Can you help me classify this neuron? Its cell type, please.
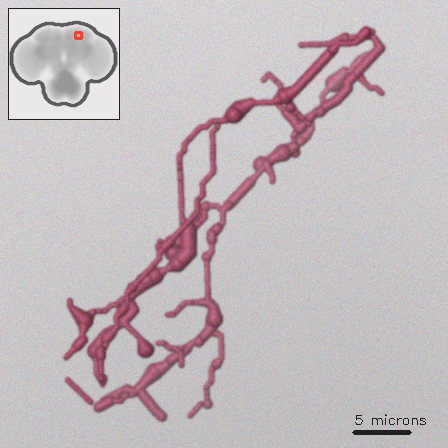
CB4033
